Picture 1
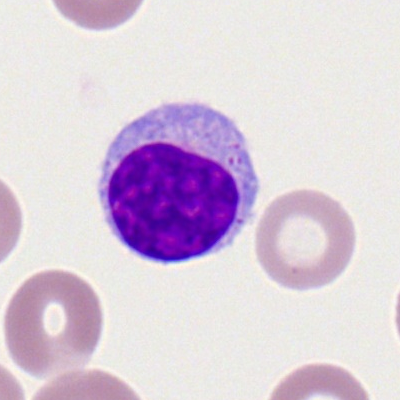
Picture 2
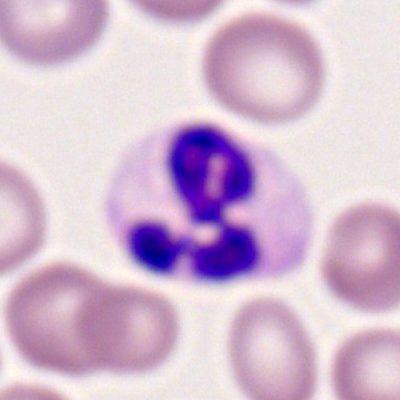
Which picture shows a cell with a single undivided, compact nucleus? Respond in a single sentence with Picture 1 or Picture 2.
In picture 1, the cell has a nucleus that is one compact round, oval or kidney-shaped mass.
